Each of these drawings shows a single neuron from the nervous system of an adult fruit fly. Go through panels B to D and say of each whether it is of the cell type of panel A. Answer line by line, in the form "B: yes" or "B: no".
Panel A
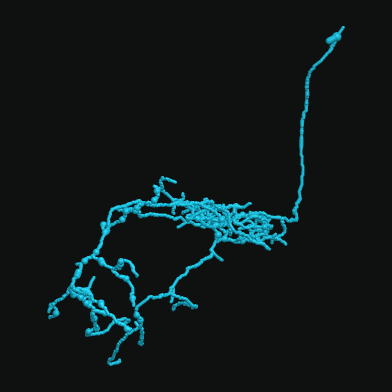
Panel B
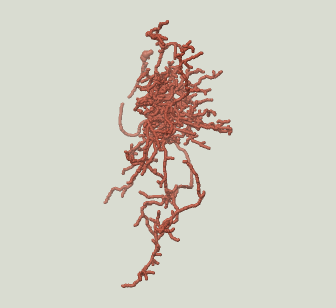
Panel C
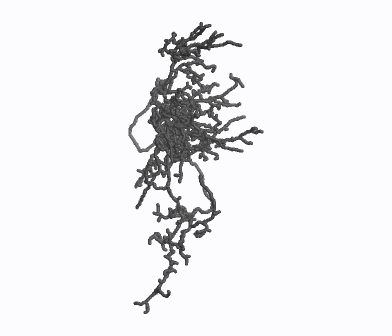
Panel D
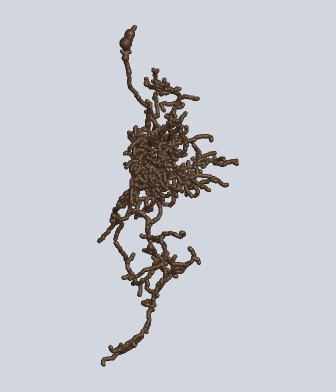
B: no
C: no
D: no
